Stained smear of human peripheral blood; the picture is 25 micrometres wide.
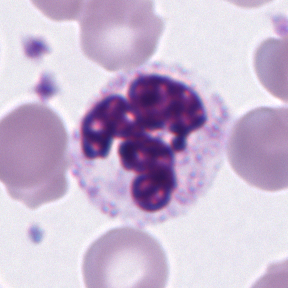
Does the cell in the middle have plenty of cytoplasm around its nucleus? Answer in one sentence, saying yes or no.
Yes, in this cell the cytoplasm is broad.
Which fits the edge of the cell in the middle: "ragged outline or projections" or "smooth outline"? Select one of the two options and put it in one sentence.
The cell has an even edge, with no ragged parts or projections.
